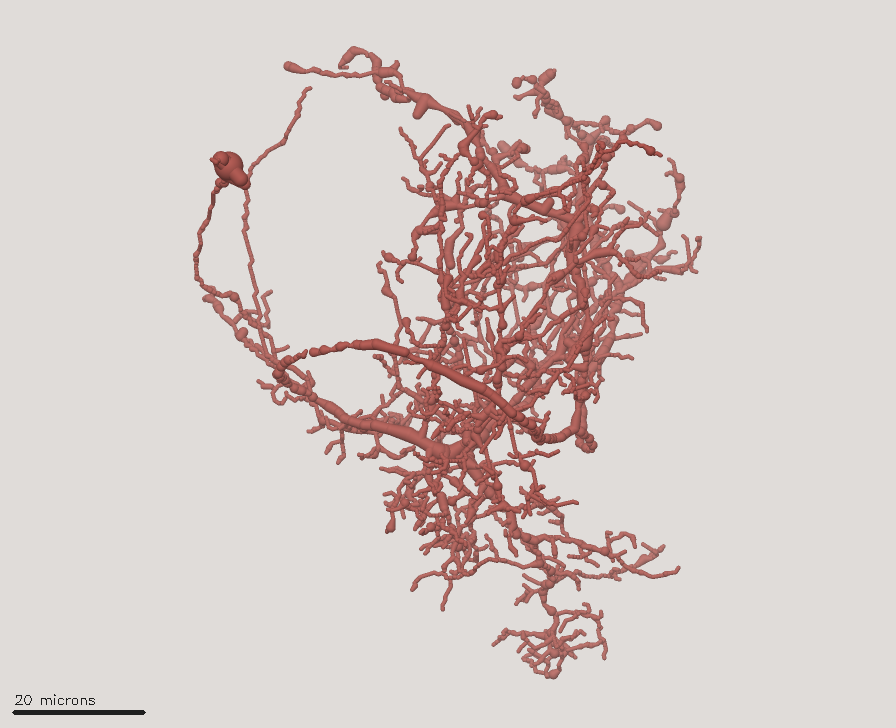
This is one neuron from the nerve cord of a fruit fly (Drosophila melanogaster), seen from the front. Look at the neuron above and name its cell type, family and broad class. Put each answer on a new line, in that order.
IN09A010
hemilineage 09A
nerve-cord intrinsic neuron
